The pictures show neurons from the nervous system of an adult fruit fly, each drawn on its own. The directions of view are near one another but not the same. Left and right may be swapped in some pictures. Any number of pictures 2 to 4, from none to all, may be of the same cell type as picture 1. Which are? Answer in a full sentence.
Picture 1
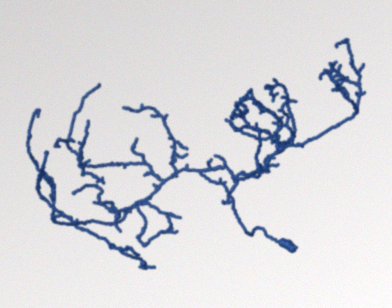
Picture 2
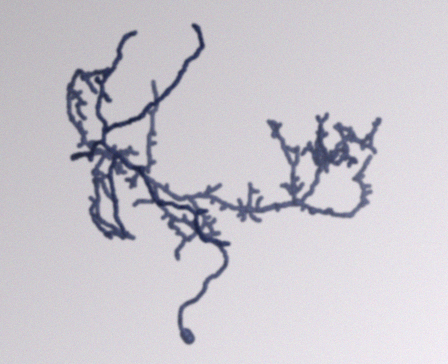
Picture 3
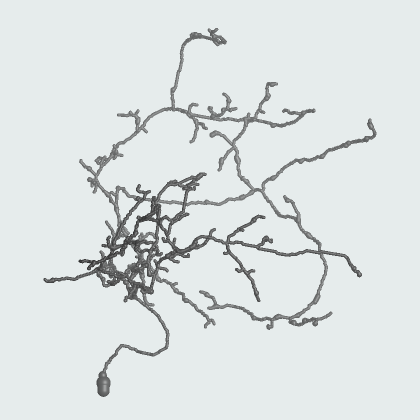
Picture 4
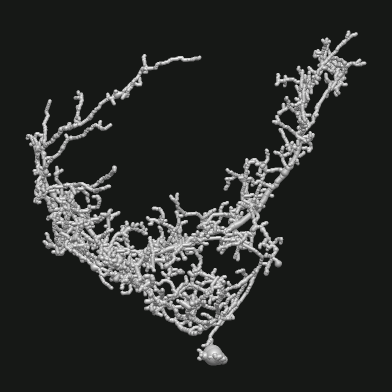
Picture 2 and picture 3 are of the same cell type.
